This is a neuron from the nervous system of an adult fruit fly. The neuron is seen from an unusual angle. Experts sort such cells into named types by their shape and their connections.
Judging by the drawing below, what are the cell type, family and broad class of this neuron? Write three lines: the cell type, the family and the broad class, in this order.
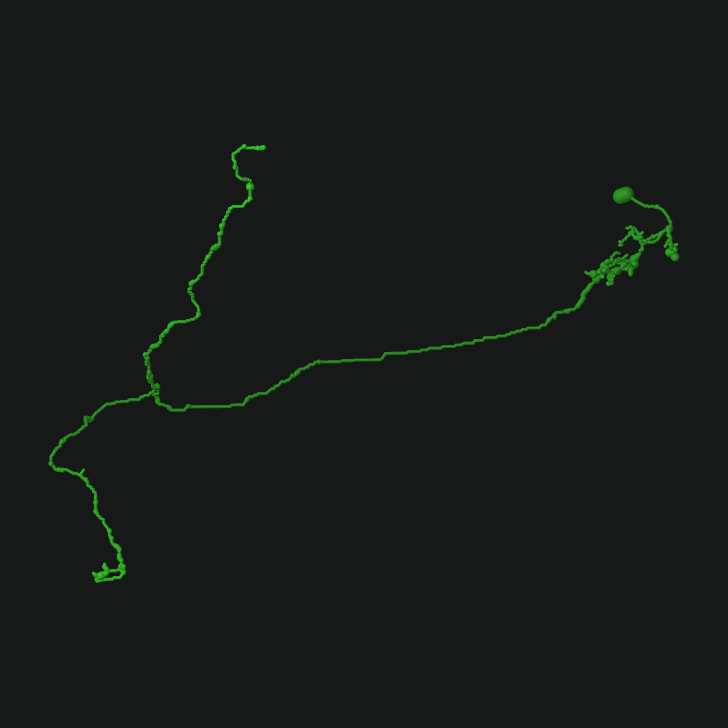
KCab-m
class Kenyon Cell
central-brain intrinsic neuron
